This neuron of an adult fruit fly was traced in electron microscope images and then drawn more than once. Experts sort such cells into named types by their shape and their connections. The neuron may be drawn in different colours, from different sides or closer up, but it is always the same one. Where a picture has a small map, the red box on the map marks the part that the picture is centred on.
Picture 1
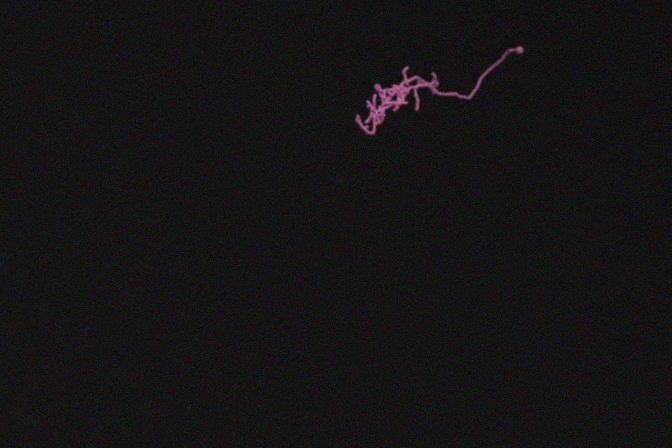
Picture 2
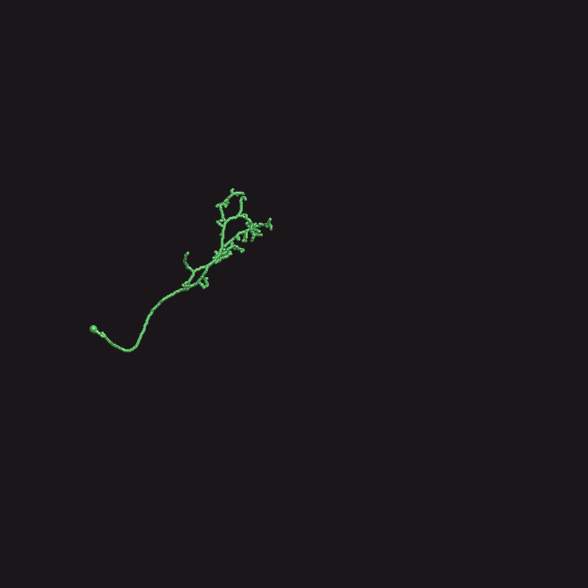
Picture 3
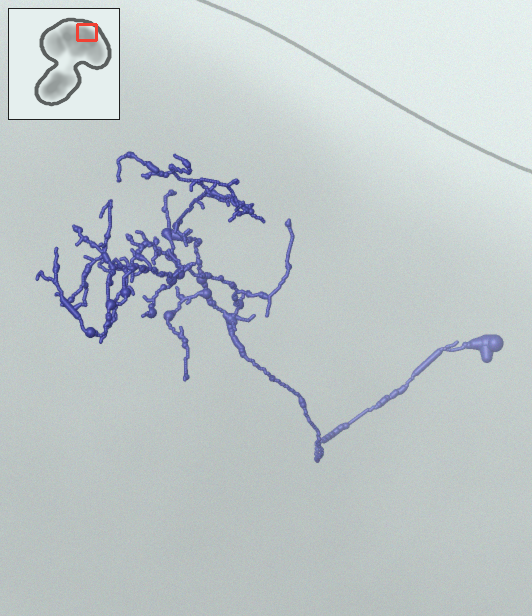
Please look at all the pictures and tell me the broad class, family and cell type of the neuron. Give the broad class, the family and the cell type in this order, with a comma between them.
central-brain intrinsic neuron, hemilineage SLPad1_posterior, CB1316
